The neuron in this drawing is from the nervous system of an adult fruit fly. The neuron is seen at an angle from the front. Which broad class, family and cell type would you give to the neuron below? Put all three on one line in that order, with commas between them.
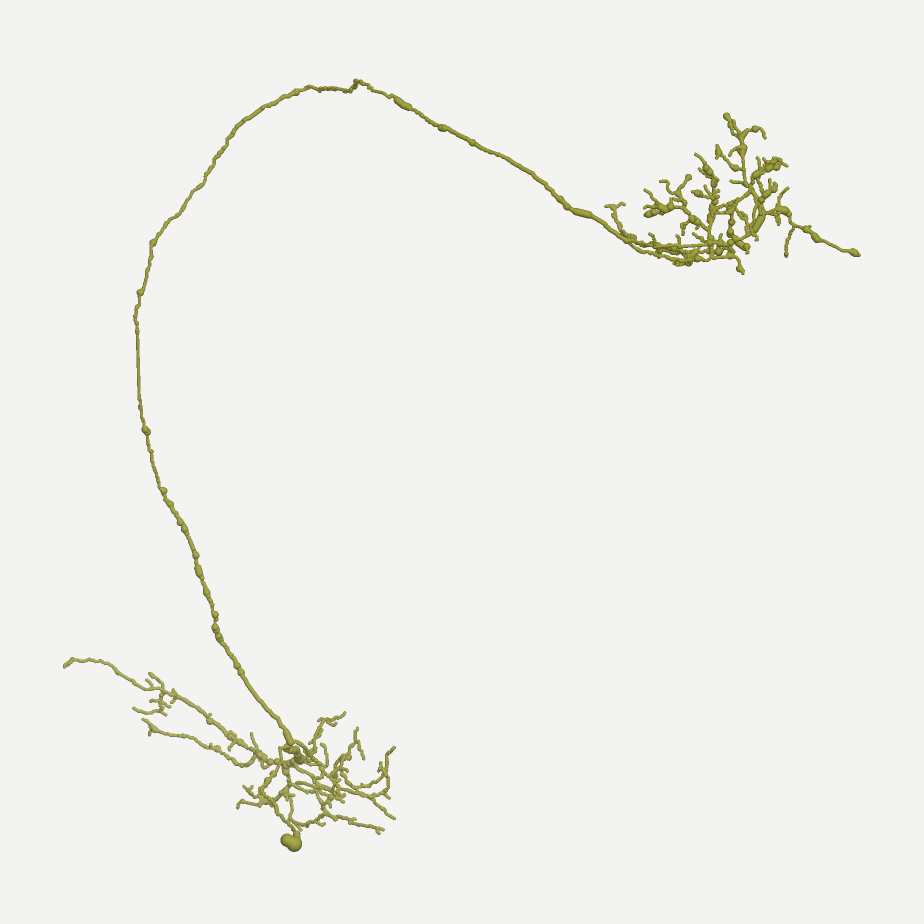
central-brain intrinsic neuron, hemilineage FLAa2, CB0227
